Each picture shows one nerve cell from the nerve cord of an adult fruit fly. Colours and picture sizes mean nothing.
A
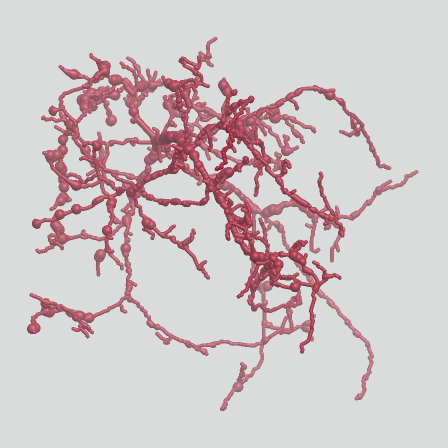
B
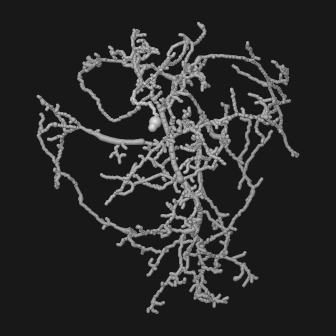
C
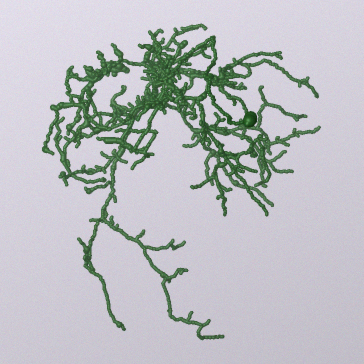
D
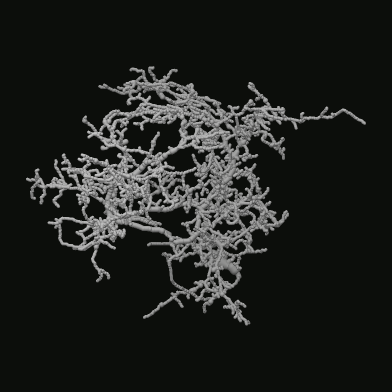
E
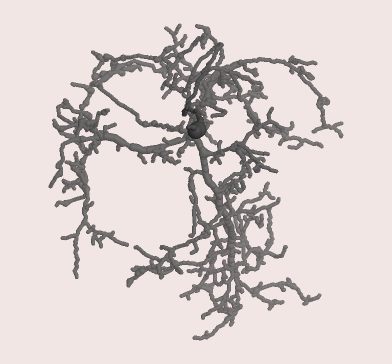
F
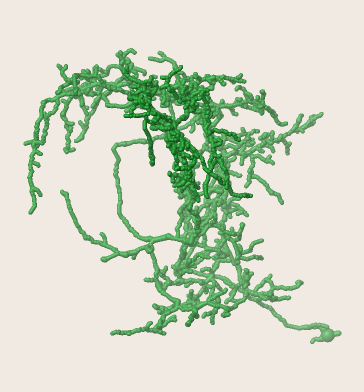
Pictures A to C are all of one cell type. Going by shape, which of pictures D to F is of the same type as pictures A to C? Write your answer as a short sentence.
Picture E shows a nerve cell of the same cell type.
